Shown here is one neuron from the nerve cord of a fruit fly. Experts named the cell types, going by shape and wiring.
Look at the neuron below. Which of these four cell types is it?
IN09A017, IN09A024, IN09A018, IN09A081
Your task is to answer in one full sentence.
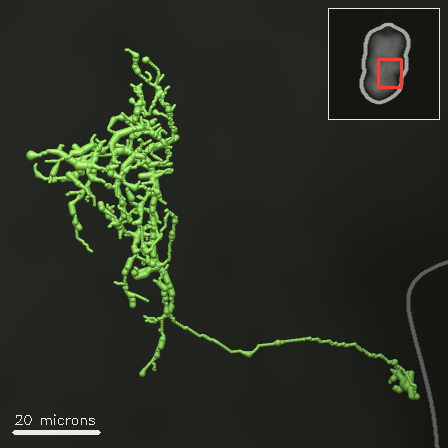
It is IN09A018 that names the cell type of this neuron.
